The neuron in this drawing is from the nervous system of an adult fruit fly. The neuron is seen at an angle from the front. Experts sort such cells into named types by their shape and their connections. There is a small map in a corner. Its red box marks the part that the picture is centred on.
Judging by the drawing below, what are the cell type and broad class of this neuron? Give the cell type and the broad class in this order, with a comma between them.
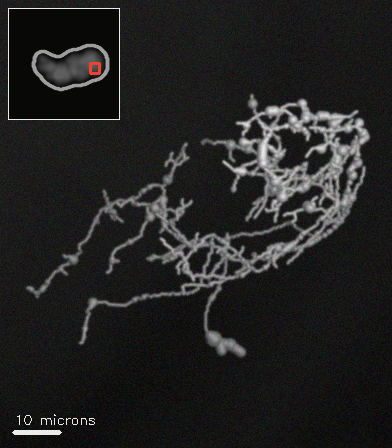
CB1964, central-brain intrinsic neuron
